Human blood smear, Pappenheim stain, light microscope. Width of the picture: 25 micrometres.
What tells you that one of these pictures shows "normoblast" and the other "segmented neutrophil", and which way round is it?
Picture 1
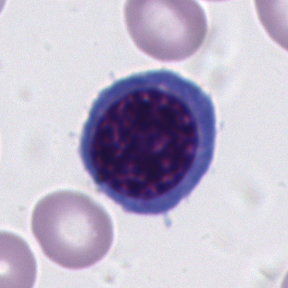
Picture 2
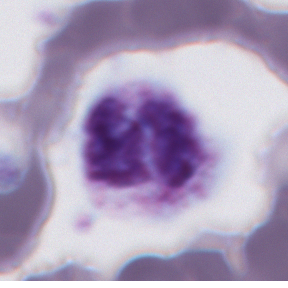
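The normoblast is in picture 1 and the segmented neutrophil in picture 2. The normoblast is a roughly round cell about 12 micrometres across, with a round nucleus about 10 micrometres across that fills about 60% of the cell's area. It is about 1.75 times as wide as a red cell lying whole in the same picture. In the segmented neutrophil a vertical cleft divides the nucleus into two lobes, and the nucleus lies left of centre, leaving a wider band of cytoplasm on the right. Chromatin is dark purple and clumped in both cells; in the normoblast lighter gaps separate dense patches, and in the segmented neutrophil it is coarse.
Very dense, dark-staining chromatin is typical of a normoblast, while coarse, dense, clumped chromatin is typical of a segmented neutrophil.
The normoblast's cytoplasm is a clear medium blue, with no granules or vacuoles visible.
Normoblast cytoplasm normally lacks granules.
A small fine projection extends from the lower edge of the normoblast.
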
